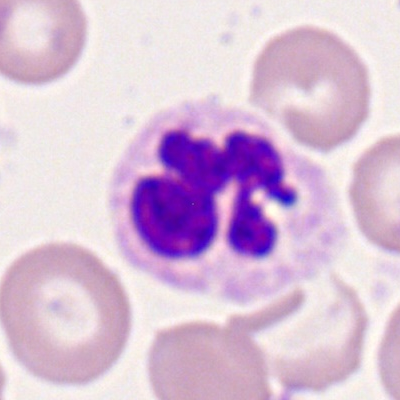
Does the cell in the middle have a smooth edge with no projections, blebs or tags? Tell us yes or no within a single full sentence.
Yes, it is a smooth edge that the cell has.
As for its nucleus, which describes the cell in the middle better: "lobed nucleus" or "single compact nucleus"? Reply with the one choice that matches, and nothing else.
Lobed nucleus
